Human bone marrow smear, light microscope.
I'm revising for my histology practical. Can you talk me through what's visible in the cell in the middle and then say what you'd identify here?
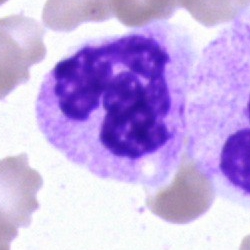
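Going through it point by point: the outline is round to slightly oval and smooth. The cytoplasm is pale lilac, with fine pinkish-purple granules scattered evenly through it. Near its lower edge lies a small clear vacuole. The cell is a segmented neutrophil.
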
